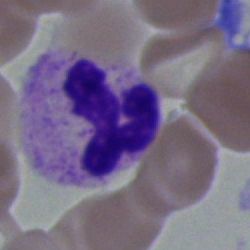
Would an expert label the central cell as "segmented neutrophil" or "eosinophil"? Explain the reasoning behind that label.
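Answer: segmented neutrophil, not eosinophil. The deciding feature is the granules: fine purple granules are scattered through the cytoplasm.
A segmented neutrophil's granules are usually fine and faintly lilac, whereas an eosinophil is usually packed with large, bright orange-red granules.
The nucleus, with dense dark purple chromatin, lies toward the right; the cytoplasm is plentiful and pale lilac.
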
